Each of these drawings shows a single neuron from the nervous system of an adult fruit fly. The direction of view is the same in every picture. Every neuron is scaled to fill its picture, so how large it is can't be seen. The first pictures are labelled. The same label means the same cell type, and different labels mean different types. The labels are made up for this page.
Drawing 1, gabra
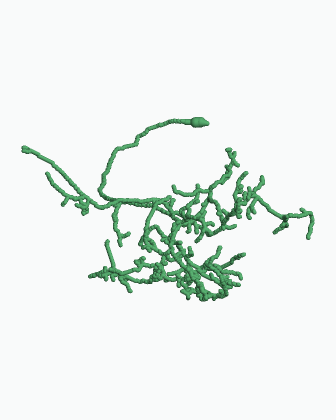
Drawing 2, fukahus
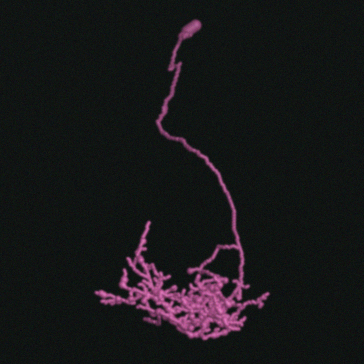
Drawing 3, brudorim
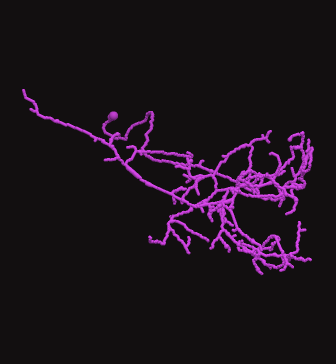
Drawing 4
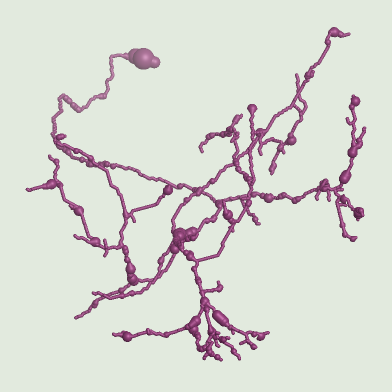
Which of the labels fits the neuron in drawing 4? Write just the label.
gabra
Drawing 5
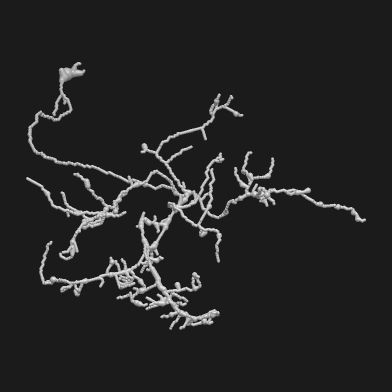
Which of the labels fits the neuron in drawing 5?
gabra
